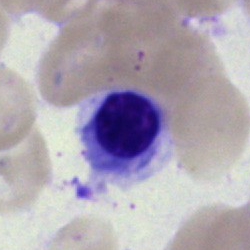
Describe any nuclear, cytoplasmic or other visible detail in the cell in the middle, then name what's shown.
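The nucleus lies off-centre, toward the upper right of the cell. Its chromatin is dense and stains deep purple, and no nucleolus is visible. The cytoplasmic rim is widest on the lower-left side. The cell is an erythroblast.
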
